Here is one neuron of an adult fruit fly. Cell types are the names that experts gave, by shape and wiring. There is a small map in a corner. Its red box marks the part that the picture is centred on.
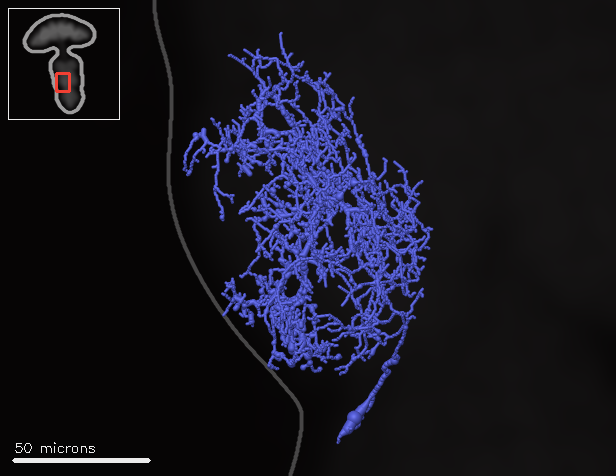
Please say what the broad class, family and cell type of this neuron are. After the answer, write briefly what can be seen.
Its broad class is nerve-cord intrinsic neuron. The family is hemilineage 21A. It is of cell type IN21A016. It is in the nerve cord and does not reach the brain. The cell body can be seen at the bottom of the picture. By the scale bar it is about 150 microns tall in this view.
